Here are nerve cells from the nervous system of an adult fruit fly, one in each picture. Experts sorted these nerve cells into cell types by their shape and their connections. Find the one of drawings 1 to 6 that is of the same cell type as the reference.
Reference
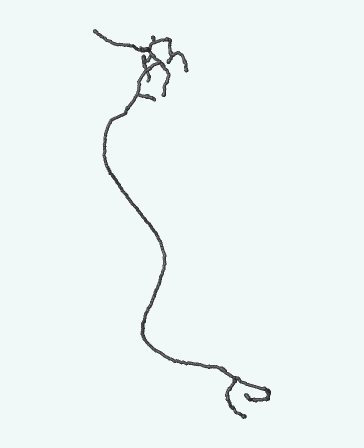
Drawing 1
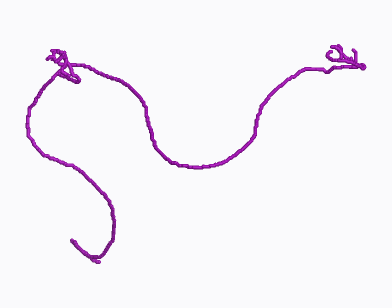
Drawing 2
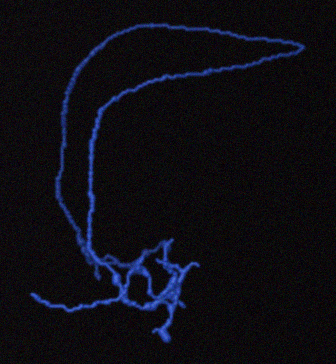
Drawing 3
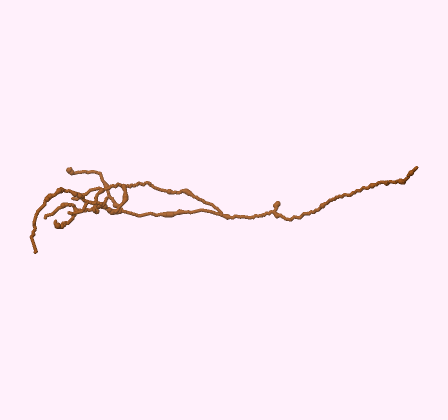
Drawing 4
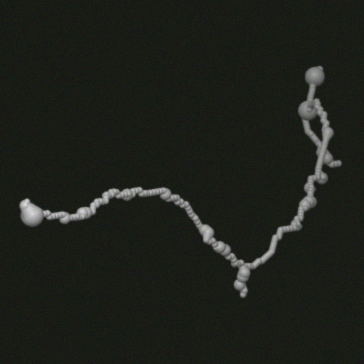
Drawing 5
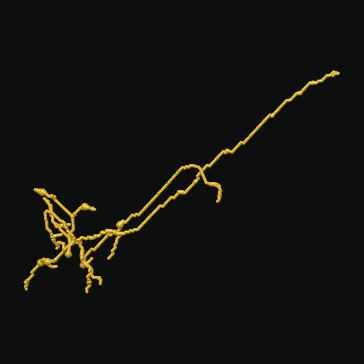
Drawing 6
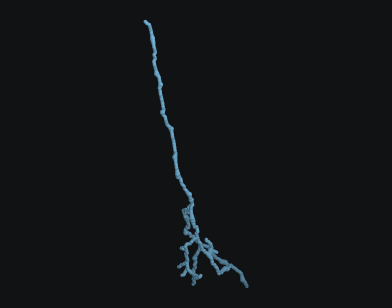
2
